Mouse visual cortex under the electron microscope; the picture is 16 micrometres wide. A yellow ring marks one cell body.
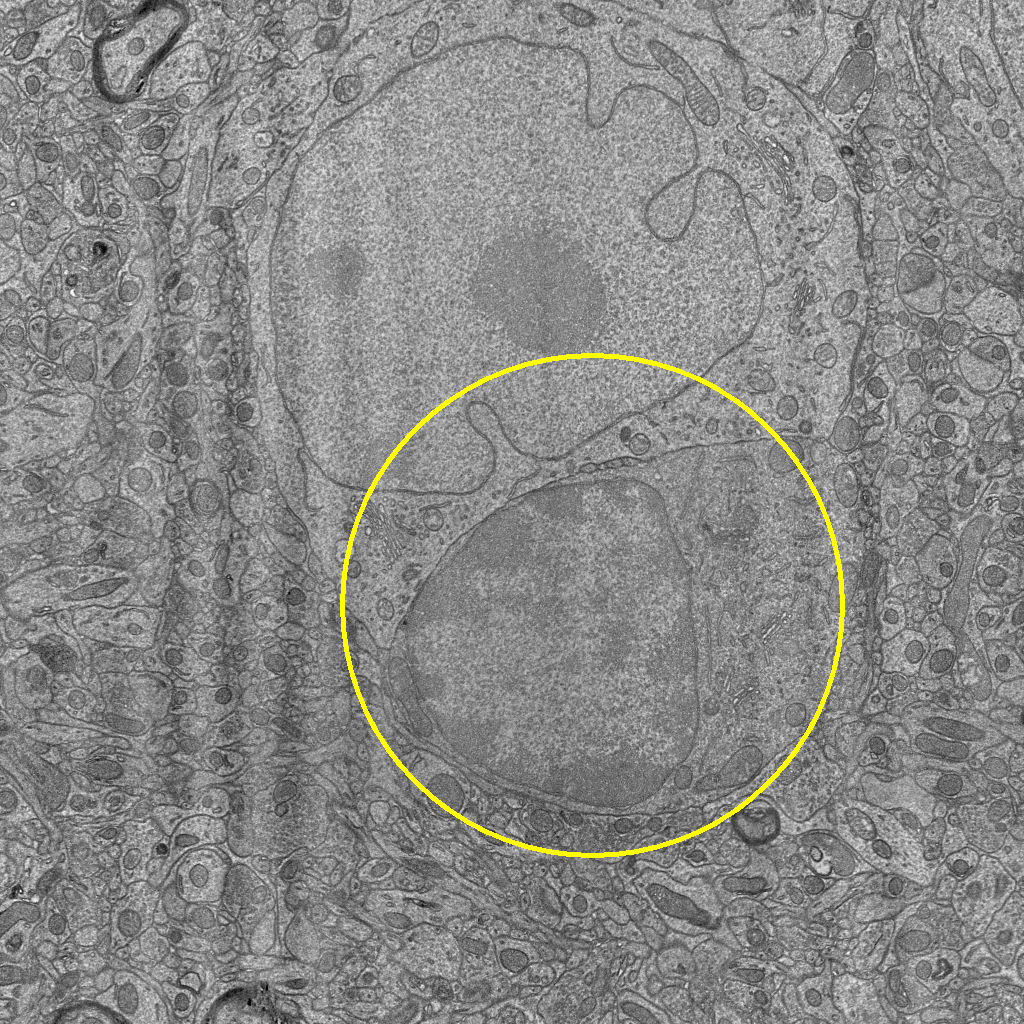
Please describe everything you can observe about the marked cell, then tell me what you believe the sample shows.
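Taking the nucleus in turn: it is rounded, and its whole outline lies within the ring. Its envelope runs smoothly, without deep folds. No distinct nucleolus can be made out within it. Directly above lies a larger cell body whose nucleus is bigger and paler. The marked cell is an oligodendrocyte.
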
